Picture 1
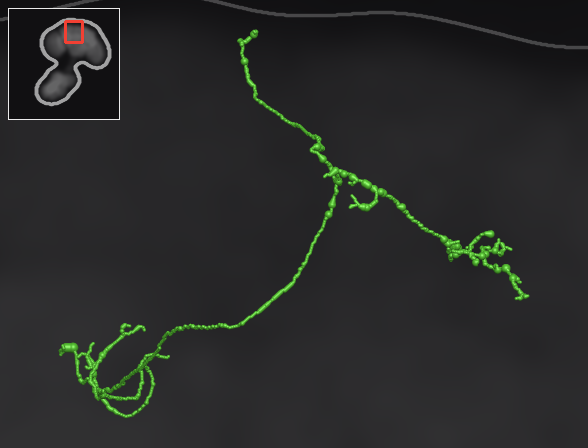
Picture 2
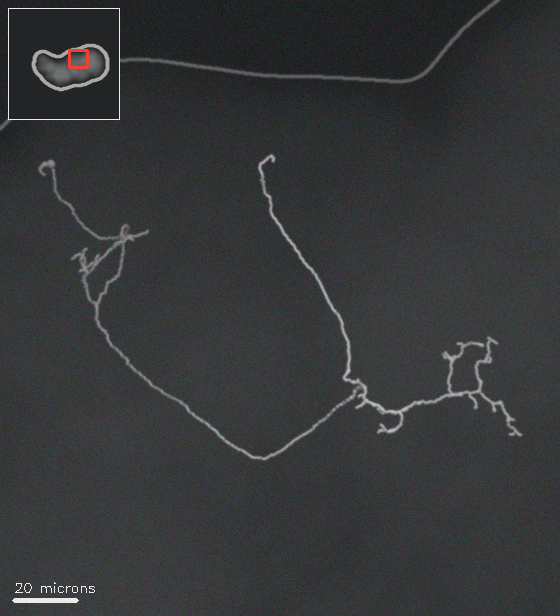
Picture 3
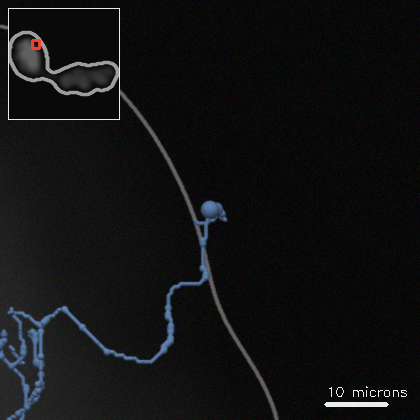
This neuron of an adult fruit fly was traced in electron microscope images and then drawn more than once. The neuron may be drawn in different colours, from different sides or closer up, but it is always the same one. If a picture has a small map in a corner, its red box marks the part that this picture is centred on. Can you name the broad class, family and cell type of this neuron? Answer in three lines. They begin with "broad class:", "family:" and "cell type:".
broad class: central-brain intrinsic neuron
family: class Kenyon Cell
cell type: KCa'b'-ap1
